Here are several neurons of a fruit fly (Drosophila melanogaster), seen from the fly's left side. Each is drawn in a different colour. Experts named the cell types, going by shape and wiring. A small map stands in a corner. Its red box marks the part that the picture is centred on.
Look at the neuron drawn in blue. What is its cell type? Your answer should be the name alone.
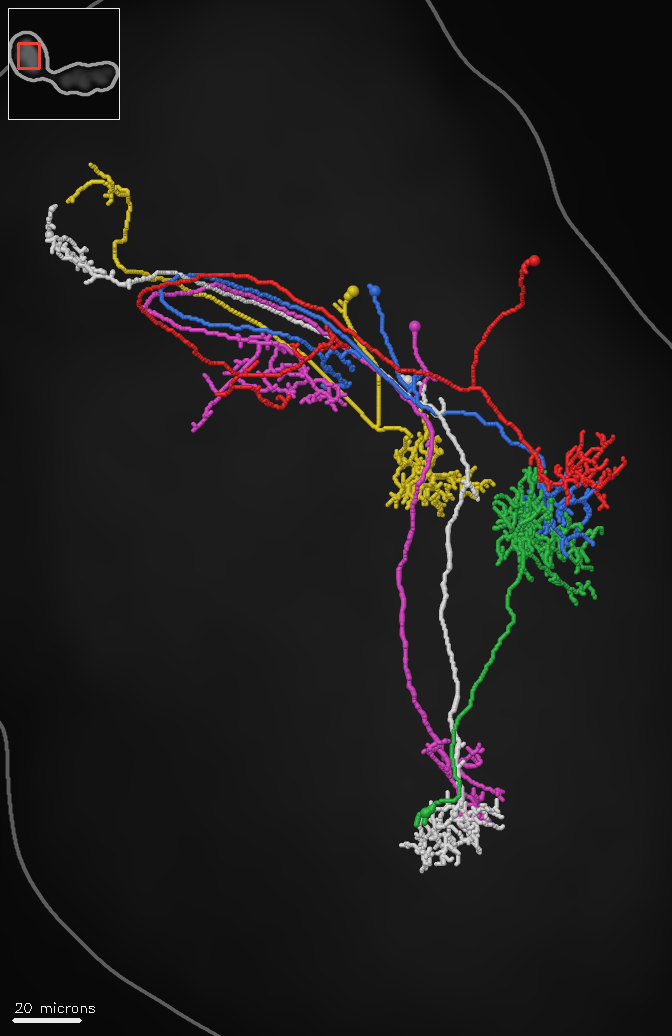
LC6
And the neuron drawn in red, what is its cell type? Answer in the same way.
LoVP12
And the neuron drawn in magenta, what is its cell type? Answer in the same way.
LC9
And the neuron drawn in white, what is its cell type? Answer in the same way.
LC10c-1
